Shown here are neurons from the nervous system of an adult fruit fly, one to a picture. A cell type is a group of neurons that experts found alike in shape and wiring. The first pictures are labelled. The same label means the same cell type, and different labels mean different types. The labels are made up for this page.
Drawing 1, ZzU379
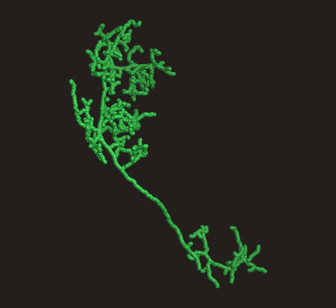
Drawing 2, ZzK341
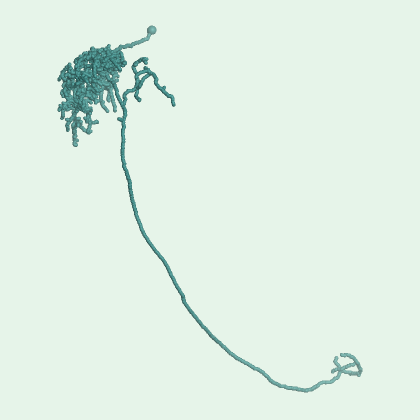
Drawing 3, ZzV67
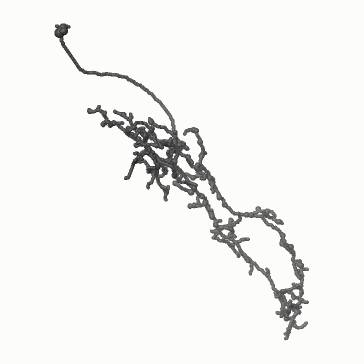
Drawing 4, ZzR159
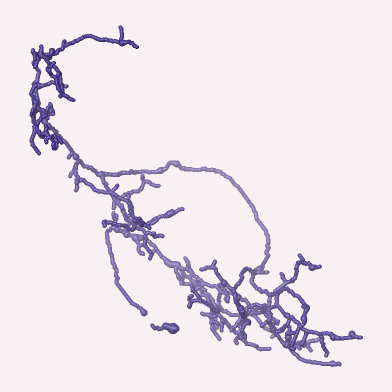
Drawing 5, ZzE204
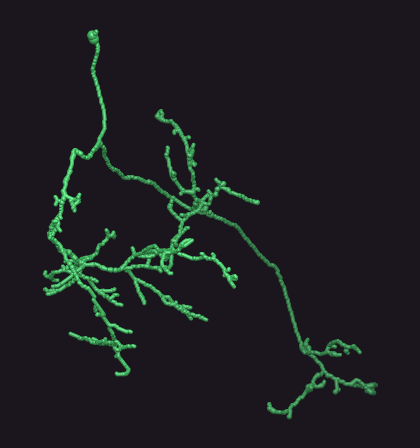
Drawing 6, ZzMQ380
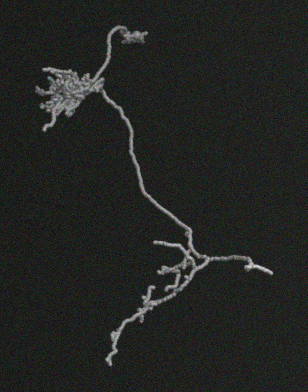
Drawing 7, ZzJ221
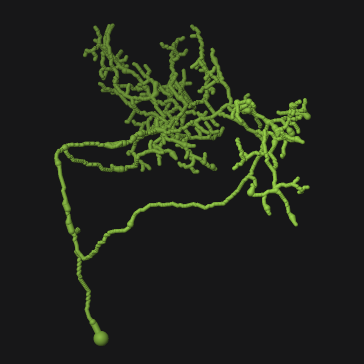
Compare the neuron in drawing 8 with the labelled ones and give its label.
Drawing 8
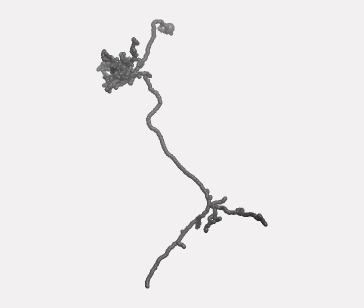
ZzMQ380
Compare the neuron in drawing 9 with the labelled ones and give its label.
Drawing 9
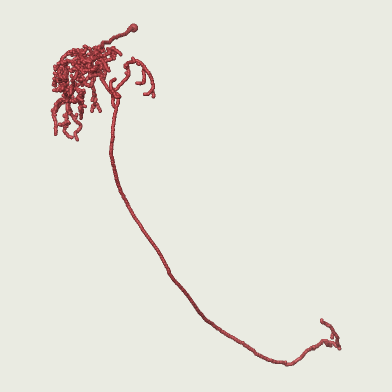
ZzK341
